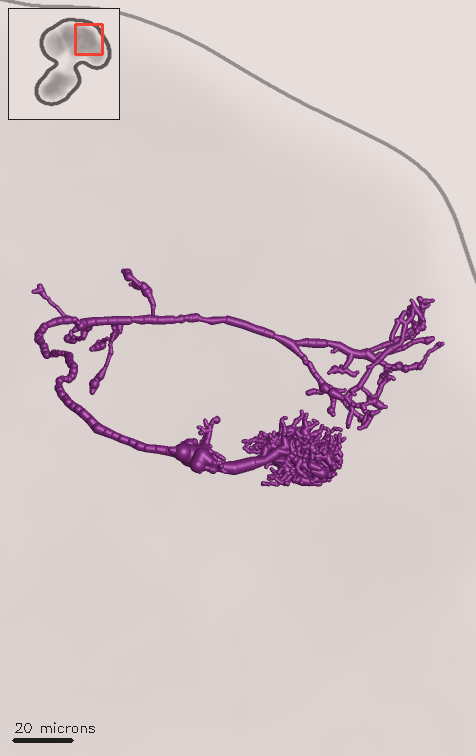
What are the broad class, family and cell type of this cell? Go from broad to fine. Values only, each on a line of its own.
central-brain intrinsic neuron
class ALPN
VL2p_adPN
